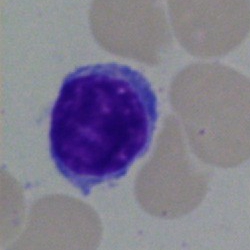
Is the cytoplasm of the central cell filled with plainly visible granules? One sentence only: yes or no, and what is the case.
No, visible granules are absent from the cytoplasm of this cell.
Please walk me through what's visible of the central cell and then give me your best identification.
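Roughly round is how I'd describe the outline. Its chromatin is dark purple and densely stained. I notice the rim of cytoplasm is wider on the right side than on the left, and a small tag of cytoplasm projects from the lower edge of the cell. So this one is a lymphocyte.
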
